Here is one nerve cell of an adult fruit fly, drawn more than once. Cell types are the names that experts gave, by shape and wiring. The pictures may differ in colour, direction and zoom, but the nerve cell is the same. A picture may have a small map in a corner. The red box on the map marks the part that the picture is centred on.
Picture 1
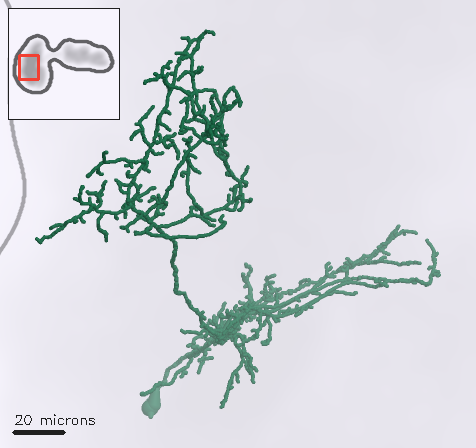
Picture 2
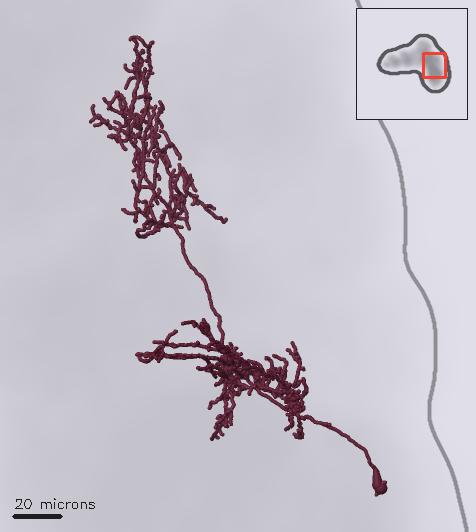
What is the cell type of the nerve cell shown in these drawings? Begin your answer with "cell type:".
cell type: LAL116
